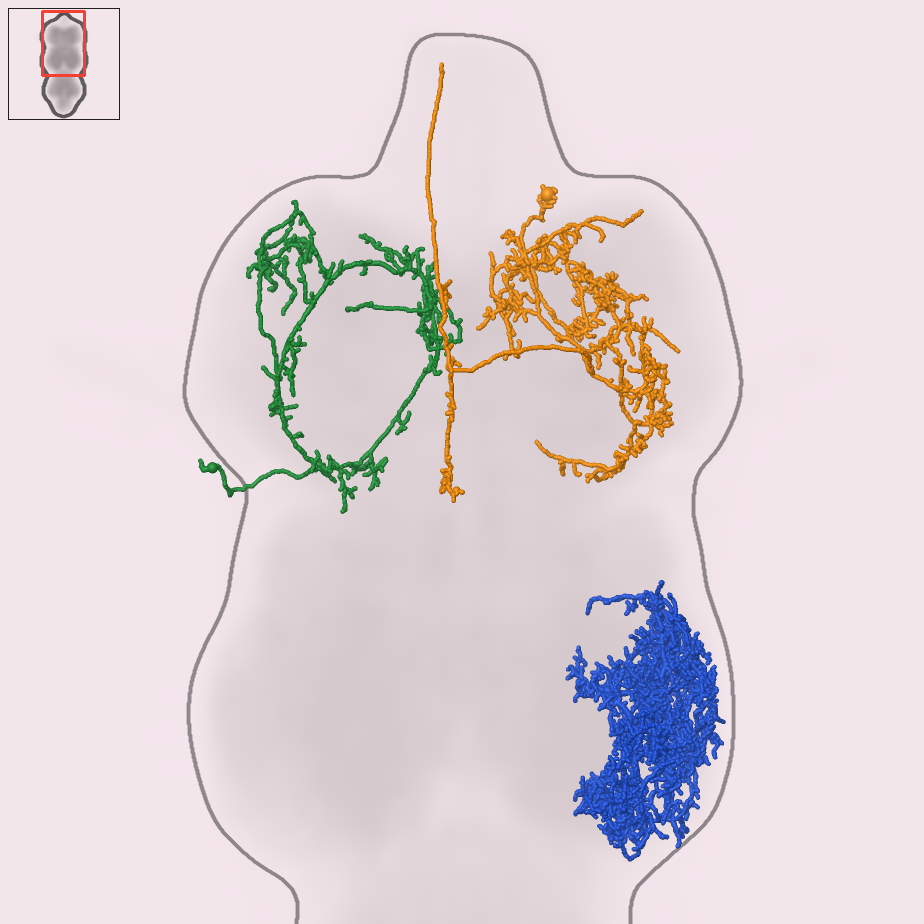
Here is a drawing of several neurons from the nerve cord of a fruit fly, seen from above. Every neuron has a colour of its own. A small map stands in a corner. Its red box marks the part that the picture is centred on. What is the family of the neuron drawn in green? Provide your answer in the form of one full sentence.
As for family, the neuron falls under hemilineage 03A.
